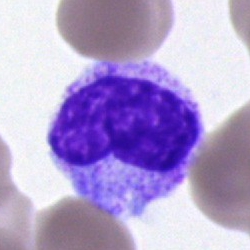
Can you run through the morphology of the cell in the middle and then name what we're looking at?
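A bean-shaped nucleus, notched along its lower edge, occupies the upper part of the cell, so most of the cytoplasm lies below it. That cytoplasm is pale lilac-blue and carries fine purple granules scattered through it. It is a metamyelocyte.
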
